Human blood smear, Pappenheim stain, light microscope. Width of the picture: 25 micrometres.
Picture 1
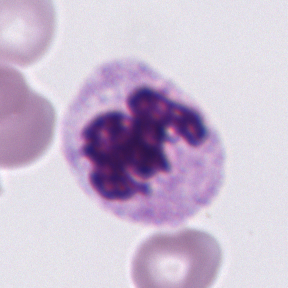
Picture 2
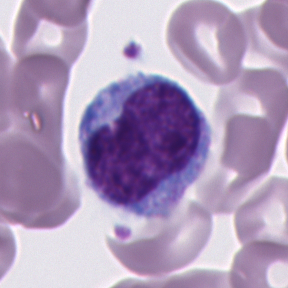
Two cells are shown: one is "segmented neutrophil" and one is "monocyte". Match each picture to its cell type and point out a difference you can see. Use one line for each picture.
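Picture 1: segmented neutrophil. Fine lilac granules are scattered throughout the cytoplasm.
Picture 2: monocyte. The cytoplasm shows no distinct coloured granules.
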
